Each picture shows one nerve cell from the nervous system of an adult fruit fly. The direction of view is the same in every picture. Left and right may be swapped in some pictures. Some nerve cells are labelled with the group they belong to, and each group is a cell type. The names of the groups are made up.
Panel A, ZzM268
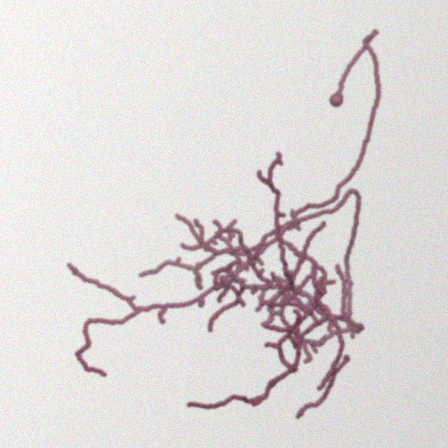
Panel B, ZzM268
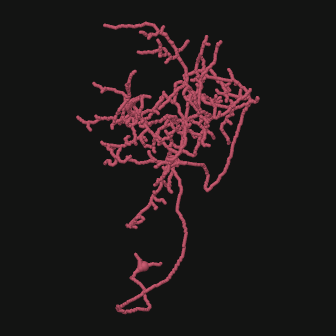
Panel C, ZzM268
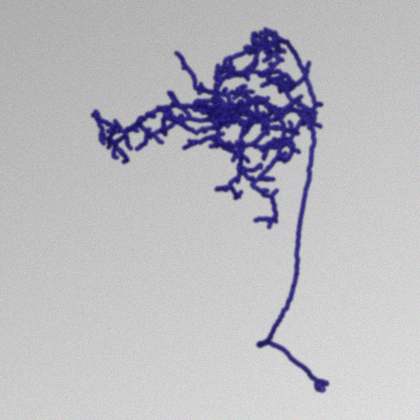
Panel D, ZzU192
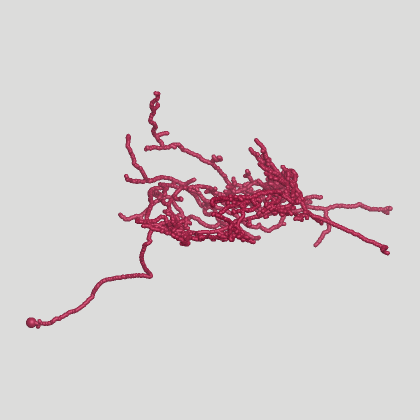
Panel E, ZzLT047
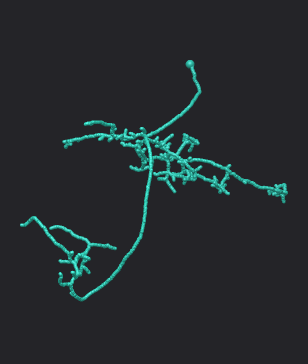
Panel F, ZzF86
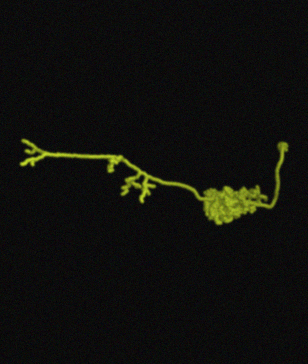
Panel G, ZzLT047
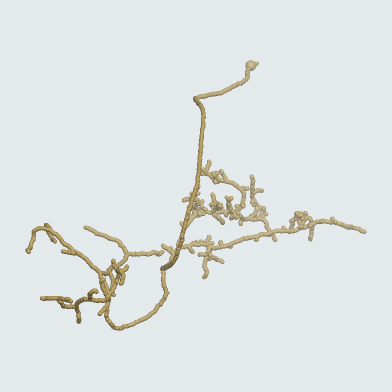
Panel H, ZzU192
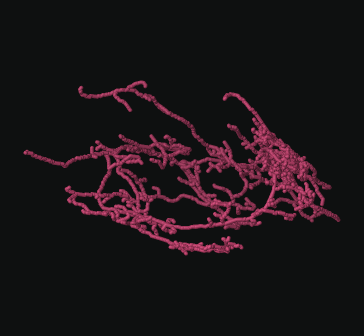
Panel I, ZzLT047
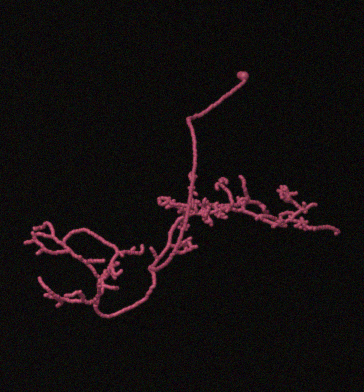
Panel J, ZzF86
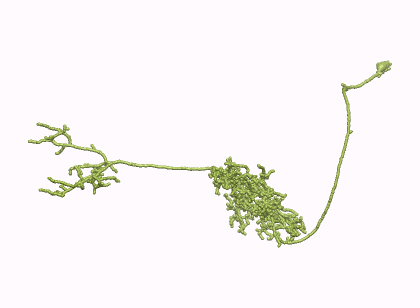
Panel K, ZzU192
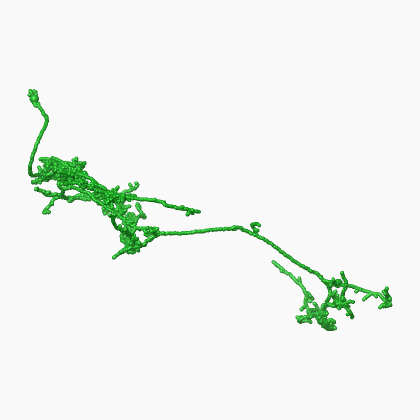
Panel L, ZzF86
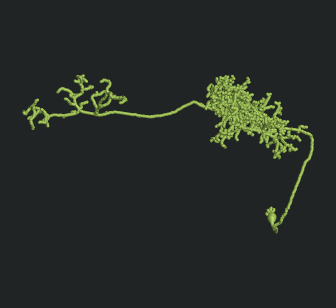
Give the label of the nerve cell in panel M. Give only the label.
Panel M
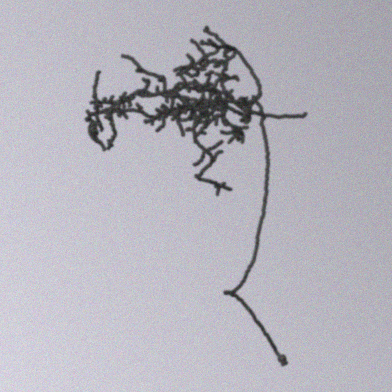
ZzM268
